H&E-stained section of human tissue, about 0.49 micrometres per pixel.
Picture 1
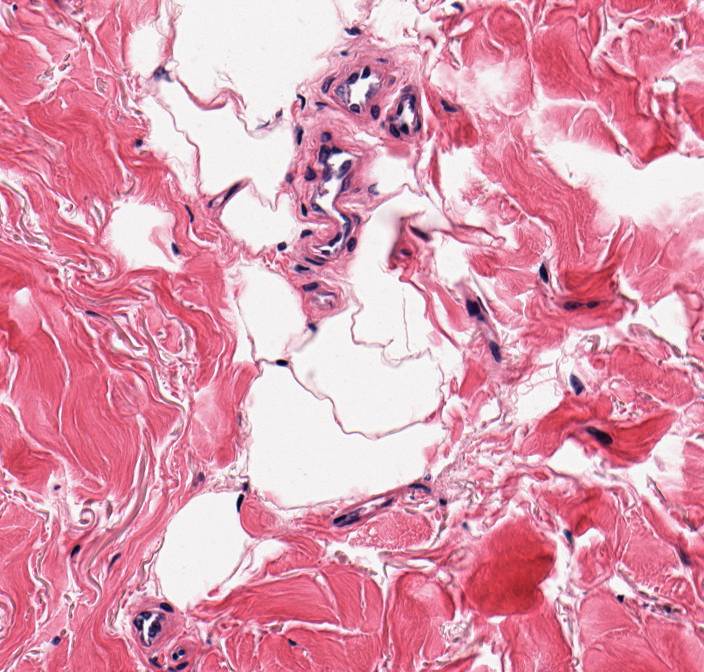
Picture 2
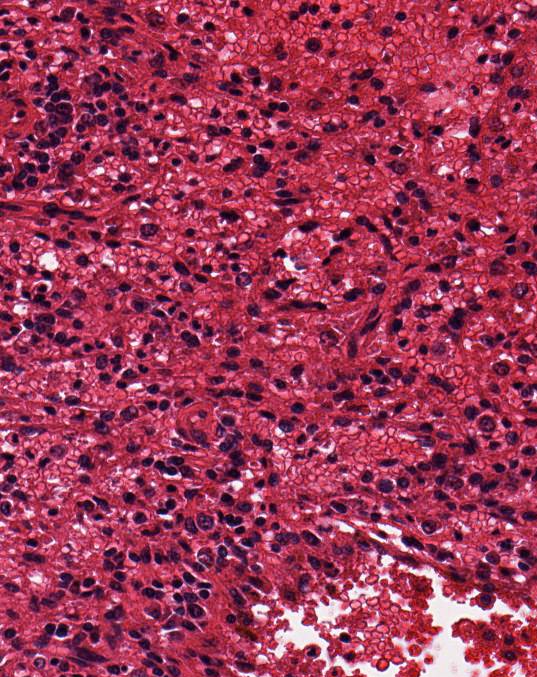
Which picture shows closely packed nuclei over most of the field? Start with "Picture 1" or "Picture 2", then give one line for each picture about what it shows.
Picture 2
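What picture 1 shows: Sparse small dark elongated nuclei lie scattered between the collagen bundles.
What picture 2 shows: Cells lie in diffuse solid sheets that fill nearly the whole field, with no glands or tubules formed.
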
